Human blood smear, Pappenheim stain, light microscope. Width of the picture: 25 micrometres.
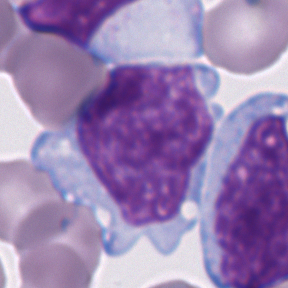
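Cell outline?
Irregular; several blunt projections along the lower edge.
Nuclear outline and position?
Irregular and angular; off-centre toward the upper right.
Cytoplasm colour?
Pale blue.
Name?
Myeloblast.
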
